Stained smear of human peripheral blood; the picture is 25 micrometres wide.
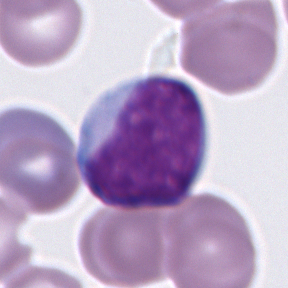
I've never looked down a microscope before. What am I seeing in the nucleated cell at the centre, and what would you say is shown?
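Smooth and roughly round, the outline encloses a nucleus that fills most of the cell. Only a small rim of pale blue cytoplasm remains, widest on the upper left side. No granules are visible in that cytoplasm. The cell shown is a myeloblast.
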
